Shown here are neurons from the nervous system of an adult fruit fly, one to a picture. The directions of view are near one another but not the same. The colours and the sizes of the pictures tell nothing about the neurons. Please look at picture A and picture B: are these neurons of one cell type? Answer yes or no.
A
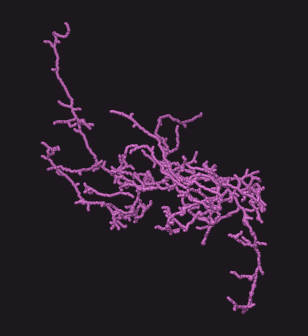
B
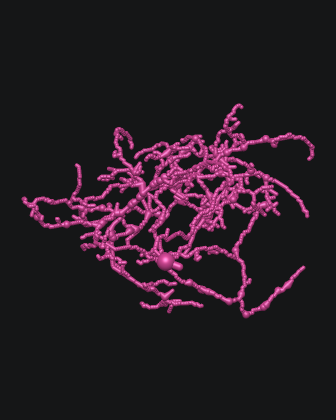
no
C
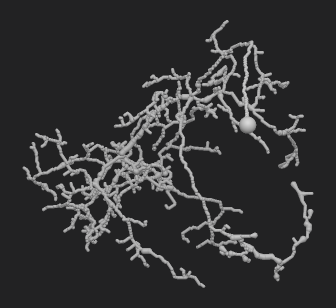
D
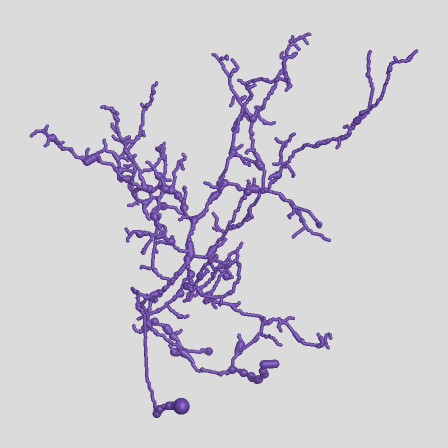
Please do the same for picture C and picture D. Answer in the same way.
yes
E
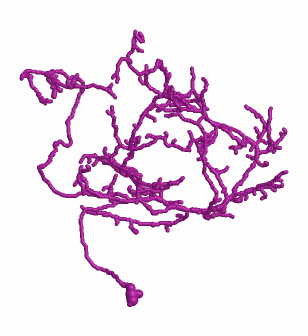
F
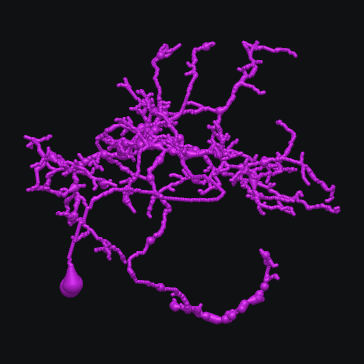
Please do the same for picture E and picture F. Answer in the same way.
no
